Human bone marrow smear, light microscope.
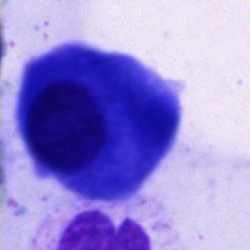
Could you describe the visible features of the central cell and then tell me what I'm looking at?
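Notice that the nucleus sits off-centre, toward the left side of the cell. The cytoplasm is abundant, covering more area than the nucleus, and stains a deep blue. Against that blue, the nucleus stains darker. This cell is a plasma cell.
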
